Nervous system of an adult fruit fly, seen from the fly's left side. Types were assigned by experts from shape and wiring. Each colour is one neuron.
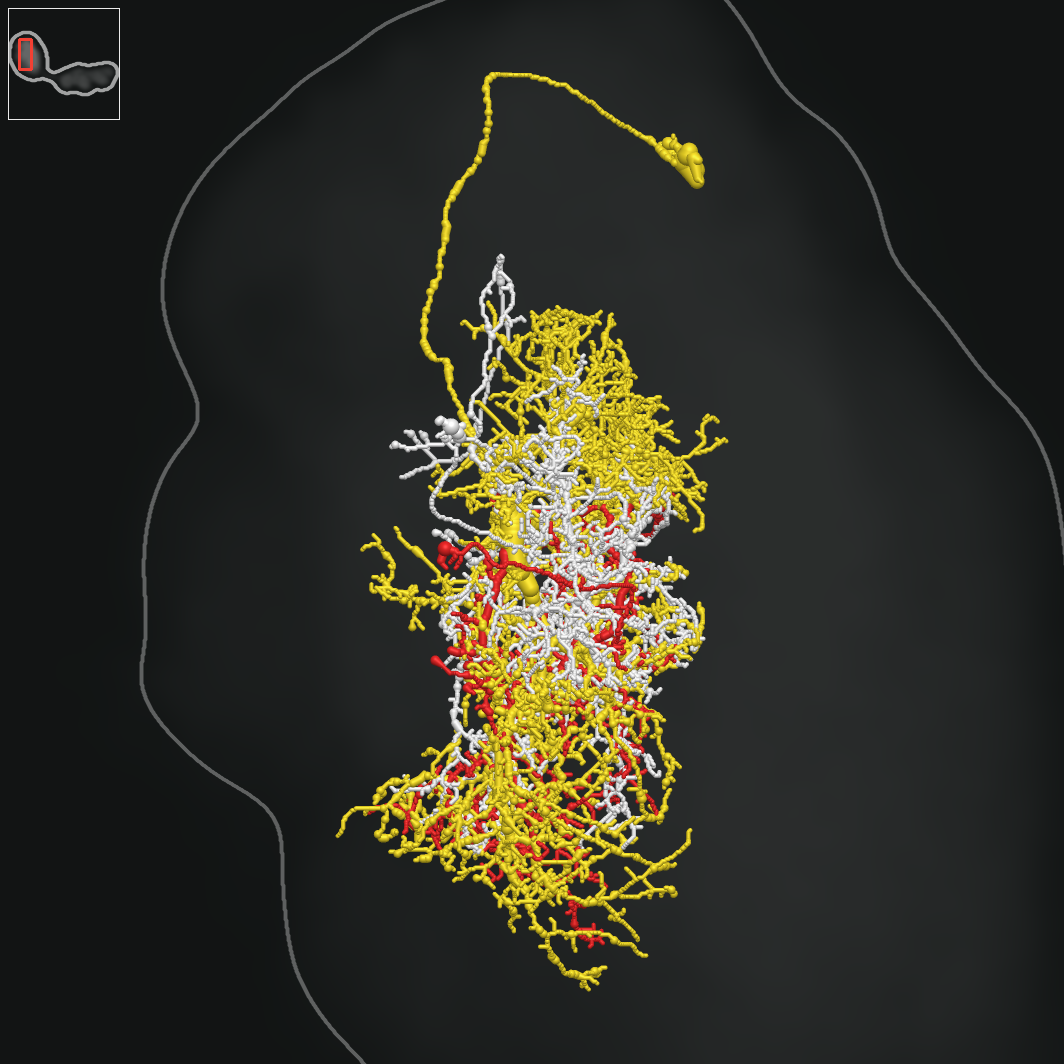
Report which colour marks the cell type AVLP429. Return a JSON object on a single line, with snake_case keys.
{"colour": "red"}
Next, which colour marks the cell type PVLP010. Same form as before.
{"colour": "yellow"}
